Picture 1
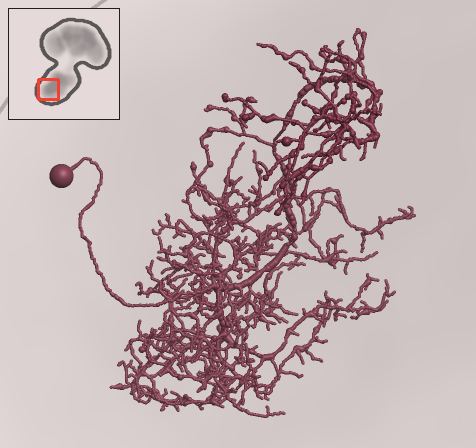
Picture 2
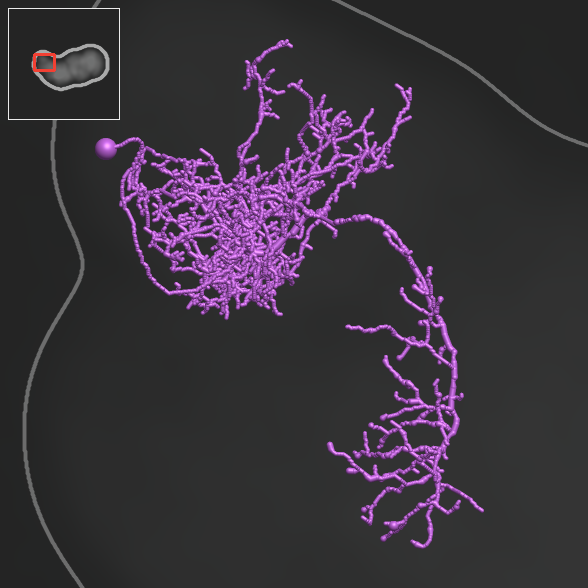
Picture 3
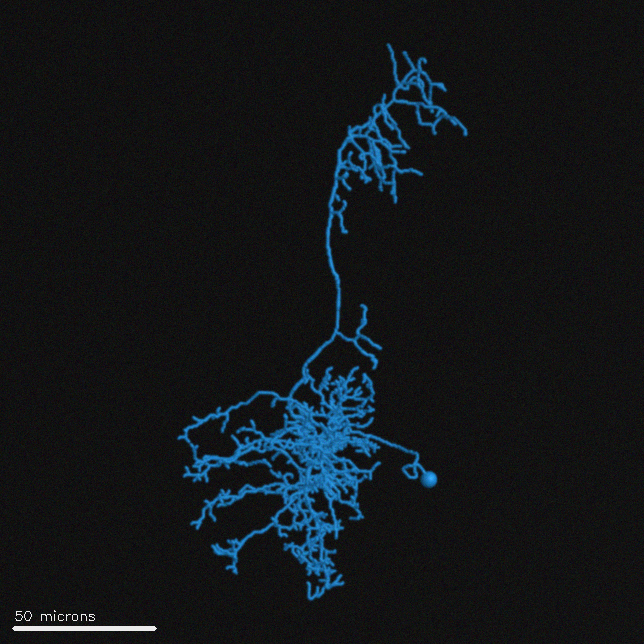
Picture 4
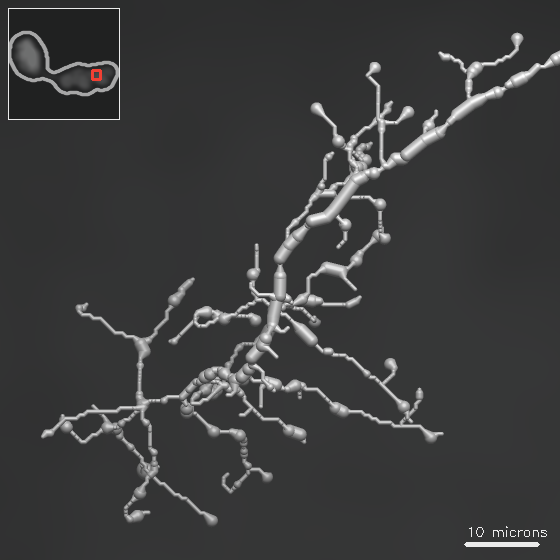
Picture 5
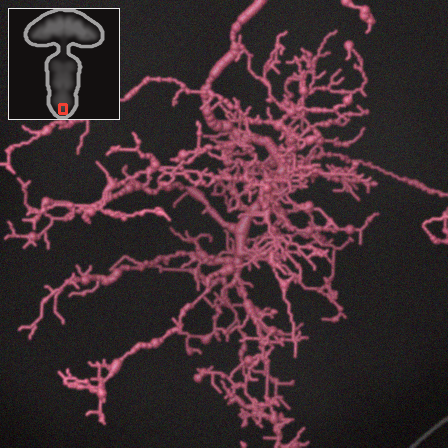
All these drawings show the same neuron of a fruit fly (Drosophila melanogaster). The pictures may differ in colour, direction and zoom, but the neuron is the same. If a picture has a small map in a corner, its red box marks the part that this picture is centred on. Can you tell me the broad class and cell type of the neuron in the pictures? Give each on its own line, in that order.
nerve-cord intrinsic neuron
INXXX215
